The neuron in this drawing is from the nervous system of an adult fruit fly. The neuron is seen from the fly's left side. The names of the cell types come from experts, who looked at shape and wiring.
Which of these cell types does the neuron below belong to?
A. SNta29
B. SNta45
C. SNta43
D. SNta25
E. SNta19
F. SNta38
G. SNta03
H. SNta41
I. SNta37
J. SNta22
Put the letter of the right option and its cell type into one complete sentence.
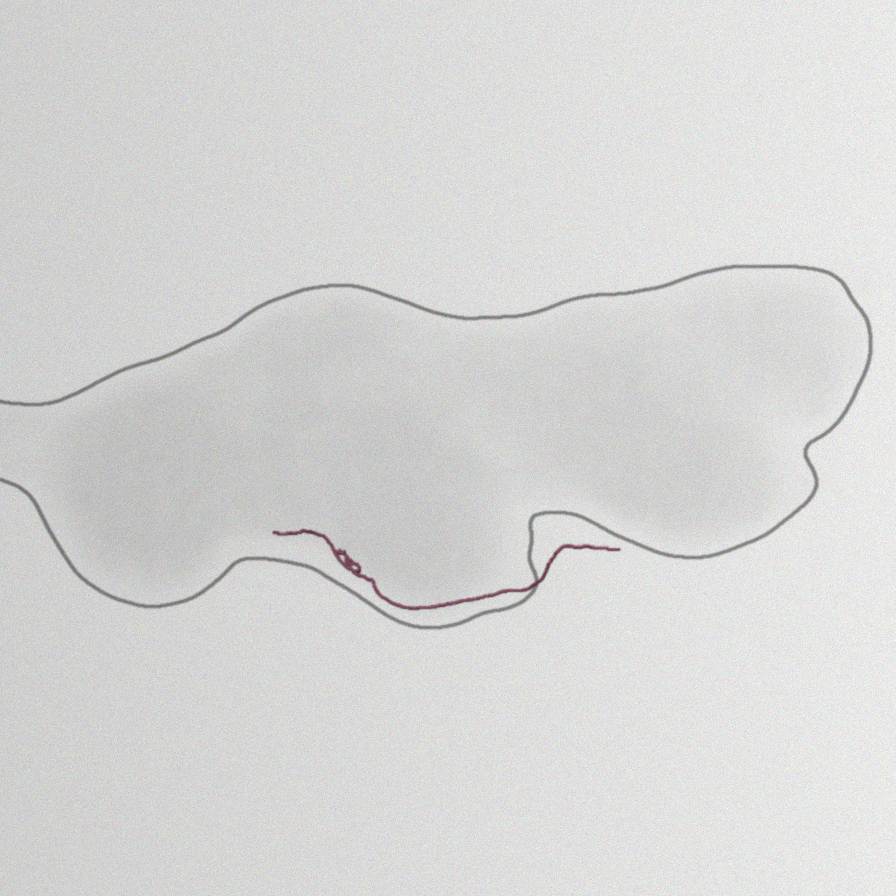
Regarding cell type, the neuron matches SNta22, option J.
